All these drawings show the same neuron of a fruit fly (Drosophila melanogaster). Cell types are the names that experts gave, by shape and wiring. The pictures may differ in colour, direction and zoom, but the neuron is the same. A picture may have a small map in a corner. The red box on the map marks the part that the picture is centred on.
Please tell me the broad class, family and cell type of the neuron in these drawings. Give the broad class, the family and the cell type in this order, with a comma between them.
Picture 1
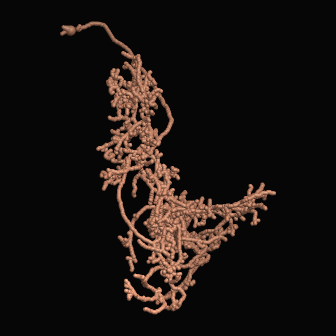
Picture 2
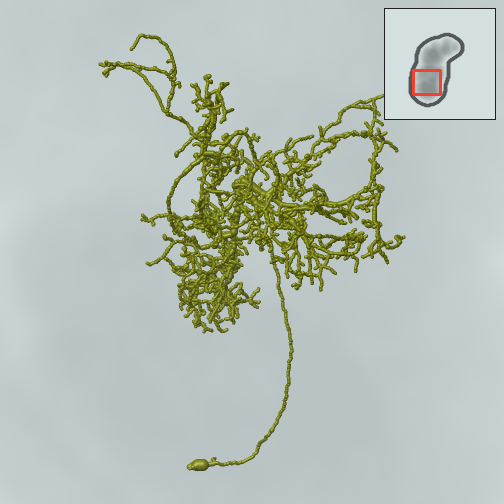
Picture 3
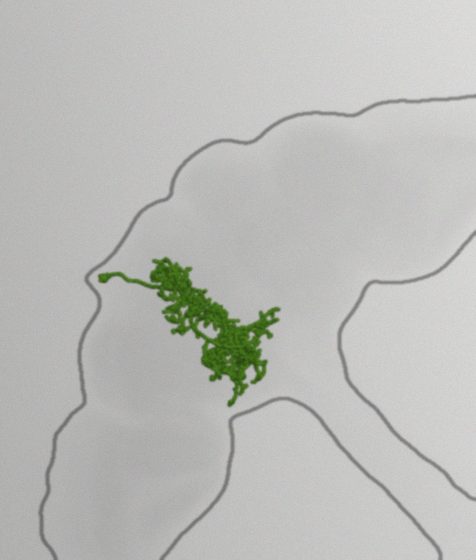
central-brain intrinsic neuron, hemilineage AOTUv1_ventral, PS010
